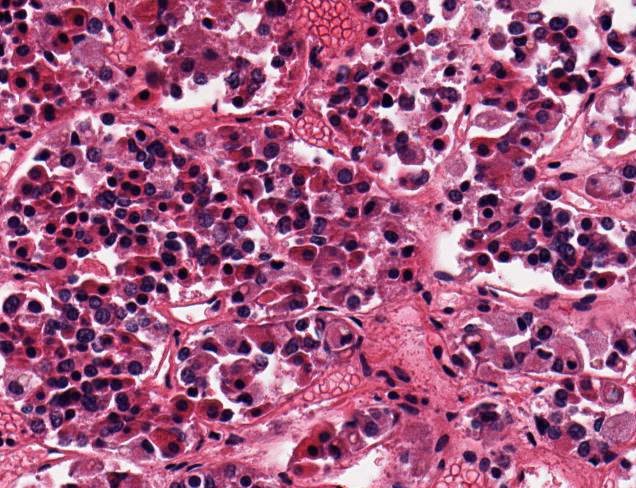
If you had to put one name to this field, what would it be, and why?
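Pars distalis of the pituitary fills this field. Cells lie in nests and cords throughout, parted by thin, delicate pink septa that carry thin-walled capillaries packed with red blood cells, as at the top centre and lower middle. Bright red, eosinophilic cells are scattered everywhere, mixed within the same nests with paler cells of grey-lilac cytoplasm.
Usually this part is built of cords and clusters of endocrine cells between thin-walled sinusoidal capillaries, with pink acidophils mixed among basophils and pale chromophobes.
Layout, vessels and cell mix here agree.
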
